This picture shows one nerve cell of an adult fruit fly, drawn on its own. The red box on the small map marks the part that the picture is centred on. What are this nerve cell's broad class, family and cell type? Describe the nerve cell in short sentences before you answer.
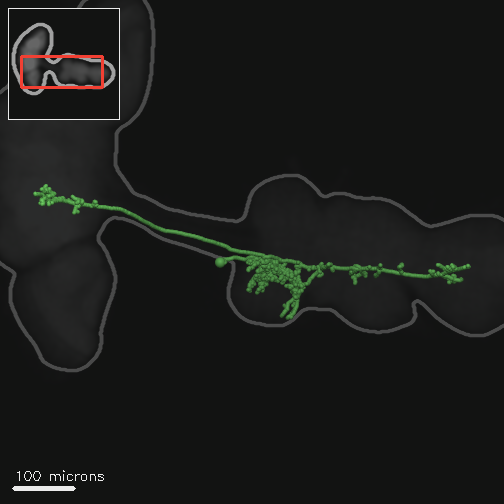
It reaches both the brain and the nerve cord, passing through the neck. The cell body can be seen in the middle of the picture. From left to right in the picture it spans about 750 microns. This is an ascending neuron. The family is hemilineage 17A. Its cell type is AN17A018.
